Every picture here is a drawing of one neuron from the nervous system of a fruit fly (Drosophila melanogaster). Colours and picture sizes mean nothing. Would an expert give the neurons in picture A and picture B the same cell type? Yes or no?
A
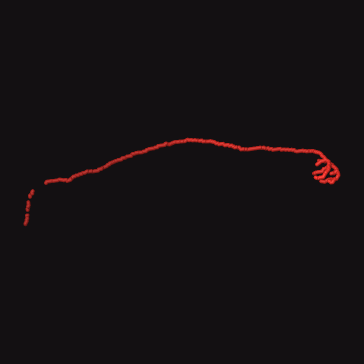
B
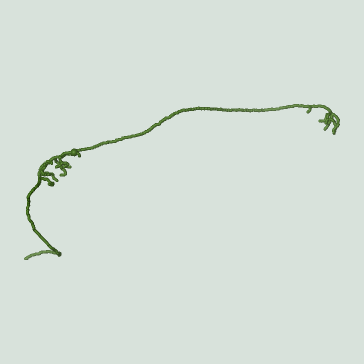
no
